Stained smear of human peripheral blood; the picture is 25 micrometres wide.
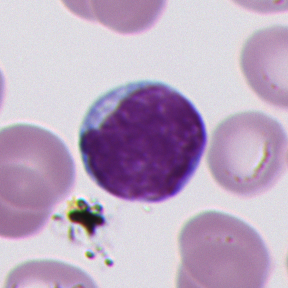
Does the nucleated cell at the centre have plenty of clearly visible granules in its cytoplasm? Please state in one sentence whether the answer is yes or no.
No, there is no granule to be seen in the cell's cytoplasm.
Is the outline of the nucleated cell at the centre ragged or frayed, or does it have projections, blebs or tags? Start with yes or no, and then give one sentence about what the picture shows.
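No. The cell outline is round and smooth.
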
